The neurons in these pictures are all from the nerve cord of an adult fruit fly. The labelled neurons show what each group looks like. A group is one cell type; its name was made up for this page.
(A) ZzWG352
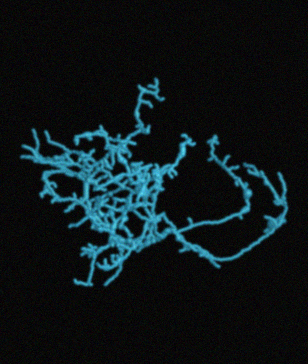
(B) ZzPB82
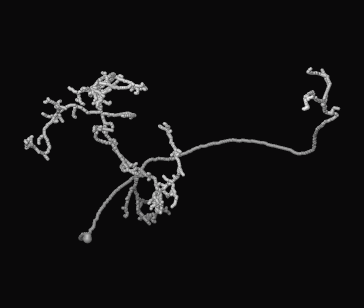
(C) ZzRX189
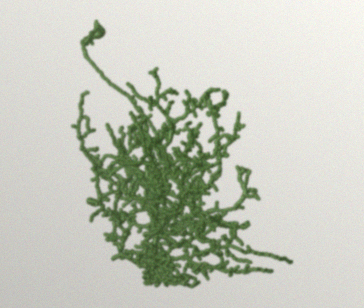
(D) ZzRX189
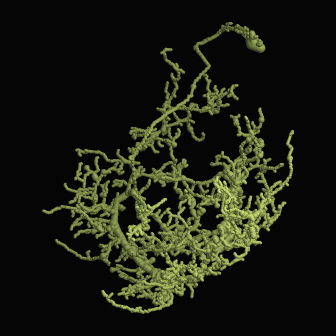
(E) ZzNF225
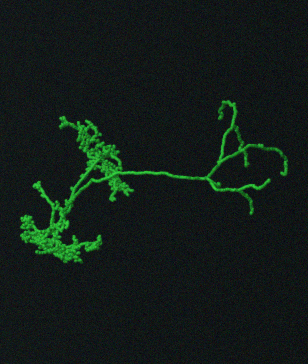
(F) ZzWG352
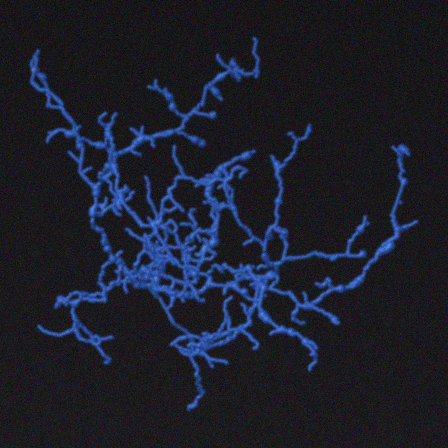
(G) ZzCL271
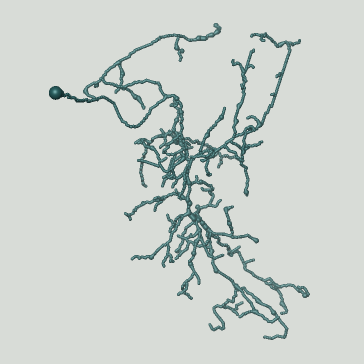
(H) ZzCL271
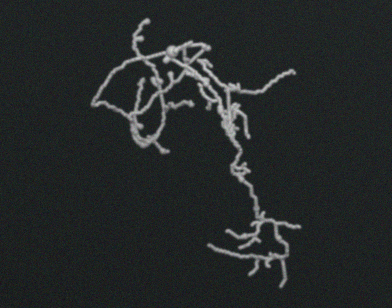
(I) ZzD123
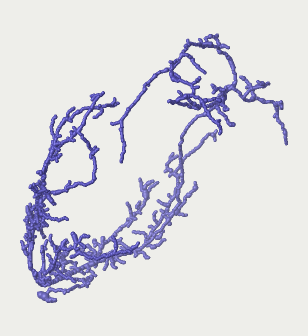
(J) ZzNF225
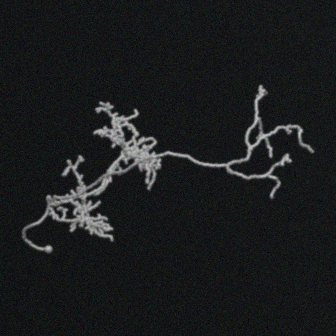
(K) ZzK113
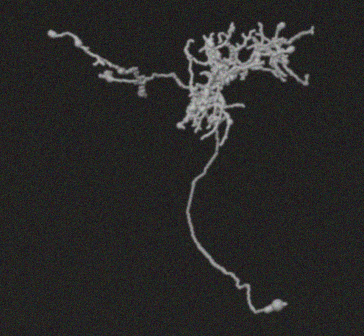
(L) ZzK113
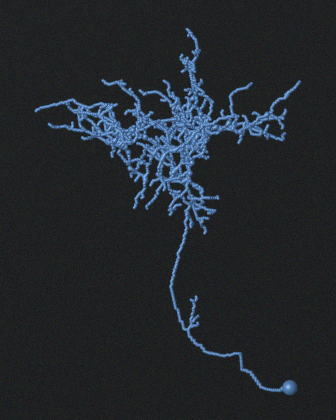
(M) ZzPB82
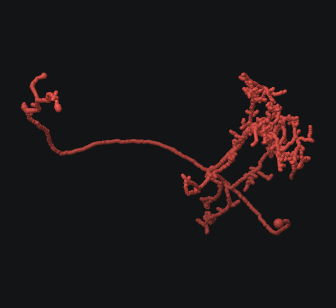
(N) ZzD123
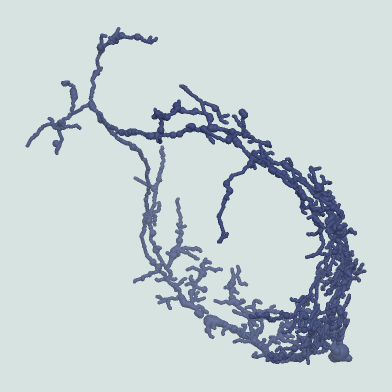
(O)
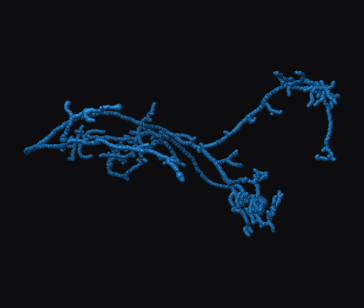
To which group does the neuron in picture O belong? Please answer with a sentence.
It belongs to ZzPB82.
